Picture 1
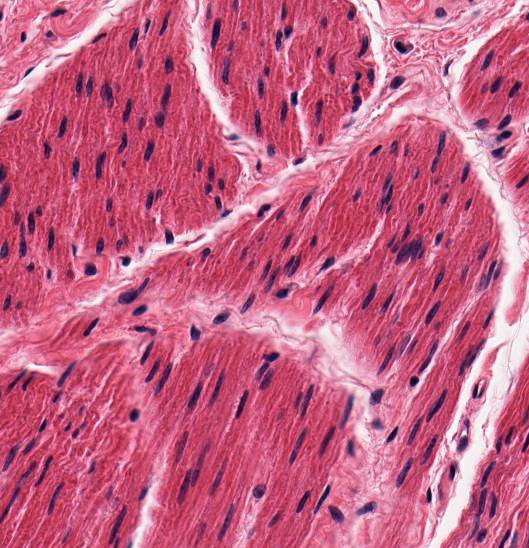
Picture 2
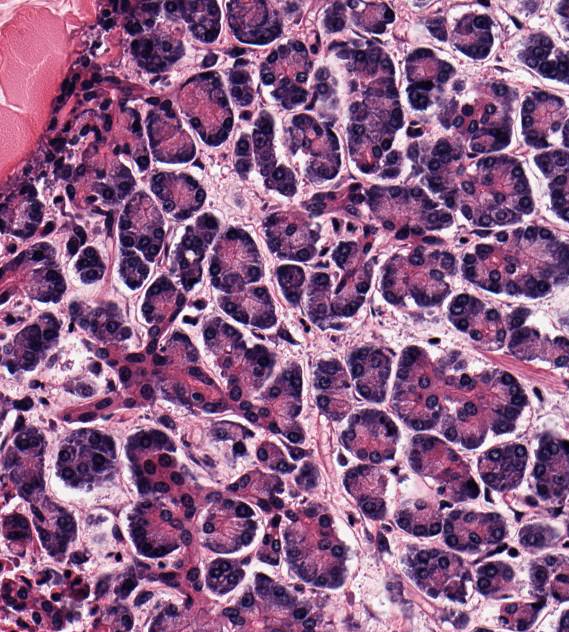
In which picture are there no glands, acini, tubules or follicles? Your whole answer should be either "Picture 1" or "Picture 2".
Picture 1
